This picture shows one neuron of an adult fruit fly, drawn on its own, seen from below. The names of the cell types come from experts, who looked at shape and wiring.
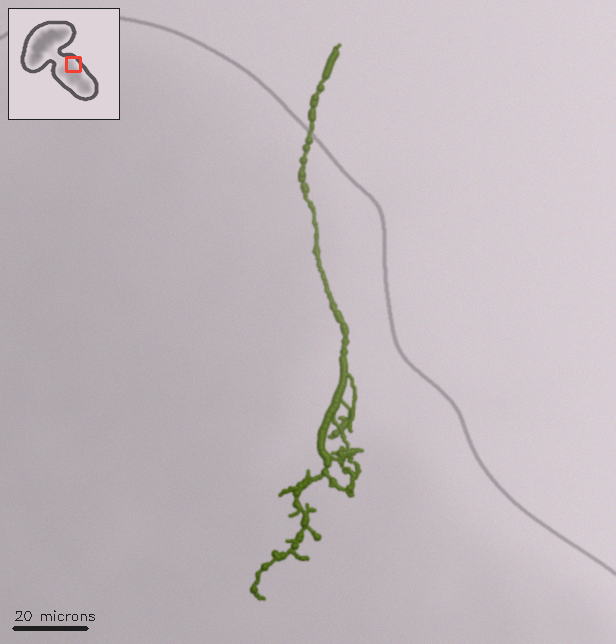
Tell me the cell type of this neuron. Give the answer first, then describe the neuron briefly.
It is of cell type SNta04. This is a sensory neuron entering the nerve cord. It lies in the nerve cord. The drawing shows no cell body. By the scale bar it is about 150 microns tall in this view.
